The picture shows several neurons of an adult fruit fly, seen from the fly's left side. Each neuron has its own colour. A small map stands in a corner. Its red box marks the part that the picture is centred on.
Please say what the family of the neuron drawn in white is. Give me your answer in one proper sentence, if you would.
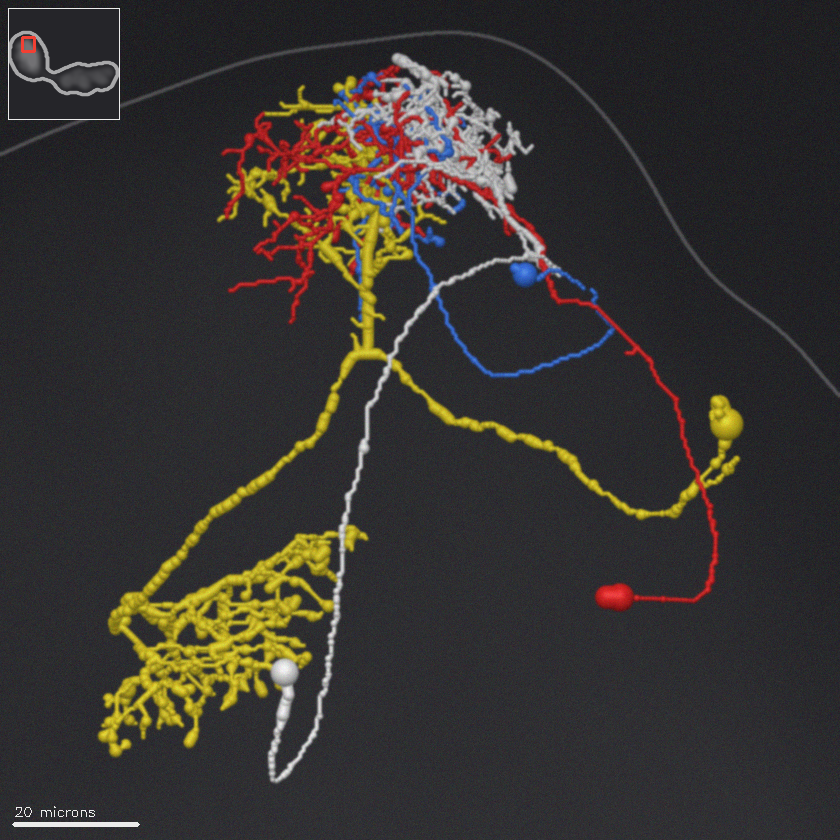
The neuron takes hemilineage SLPav2 as its family.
